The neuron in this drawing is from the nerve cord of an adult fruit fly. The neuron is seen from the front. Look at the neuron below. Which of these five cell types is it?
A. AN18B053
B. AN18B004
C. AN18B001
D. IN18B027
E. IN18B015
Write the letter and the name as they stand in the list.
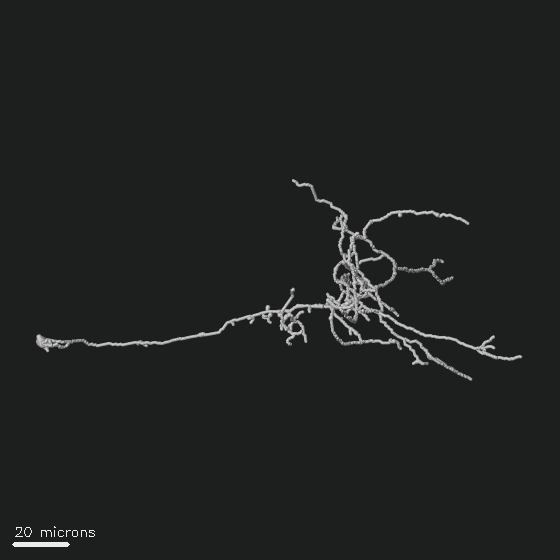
A. AN18B053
